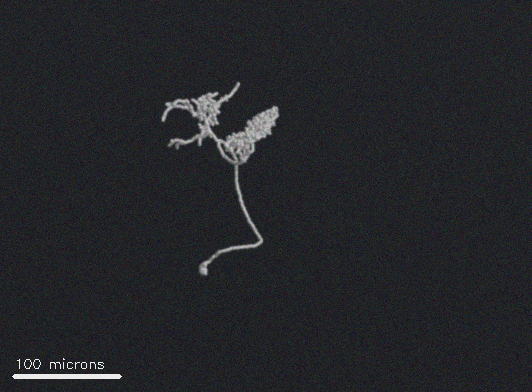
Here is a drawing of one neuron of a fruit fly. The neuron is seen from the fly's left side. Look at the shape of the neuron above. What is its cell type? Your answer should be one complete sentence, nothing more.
The cell type FB5K includes this neuron.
